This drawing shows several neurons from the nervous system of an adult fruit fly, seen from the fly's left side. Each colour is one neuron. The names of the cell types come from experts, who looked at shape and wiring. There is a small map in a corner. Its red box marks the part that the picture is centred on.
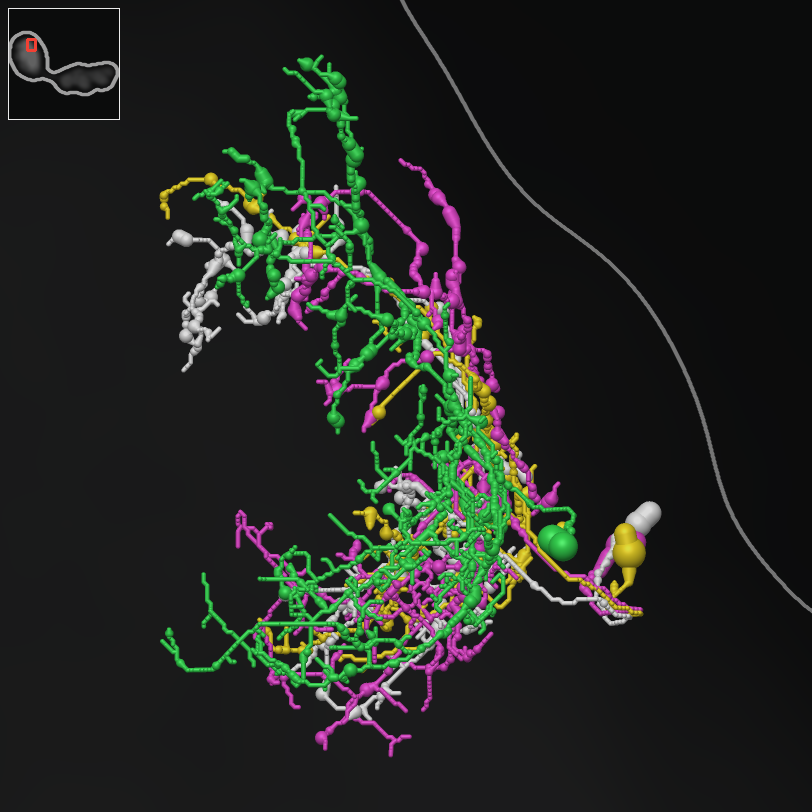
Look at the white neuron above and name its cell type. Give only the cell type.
LHPV4b4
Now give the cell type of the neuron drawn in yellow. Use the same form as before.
LHPV4b3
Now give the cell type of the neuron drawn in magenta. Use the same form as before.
LHPV4g2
